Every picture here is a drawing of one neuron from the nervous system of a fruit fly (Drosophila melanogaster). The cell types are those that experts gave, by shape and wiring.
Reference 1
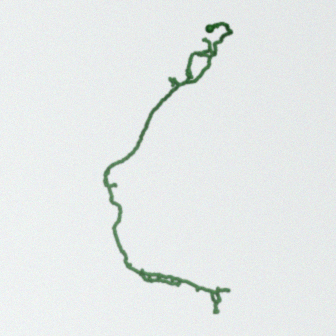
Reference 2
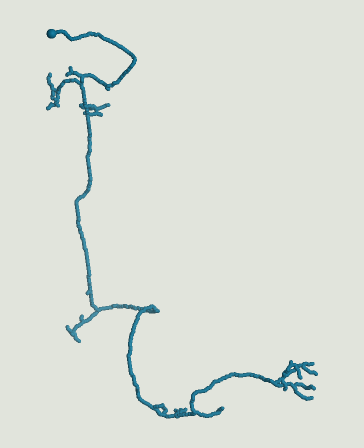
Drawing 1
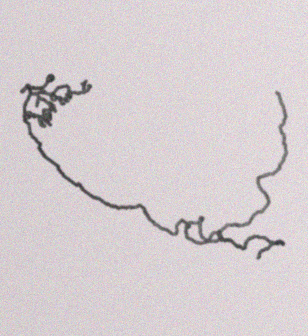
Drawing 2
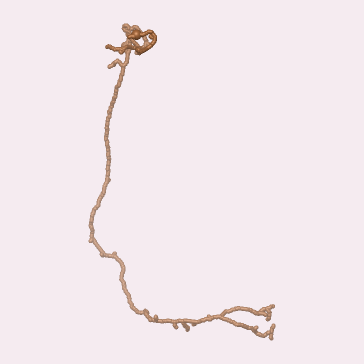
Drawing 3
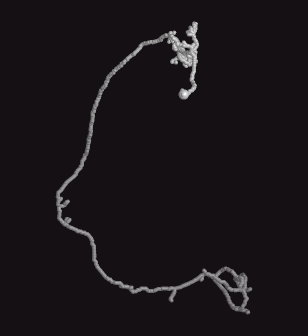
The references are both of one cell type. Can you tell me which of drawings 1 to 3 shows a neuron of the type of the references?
2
